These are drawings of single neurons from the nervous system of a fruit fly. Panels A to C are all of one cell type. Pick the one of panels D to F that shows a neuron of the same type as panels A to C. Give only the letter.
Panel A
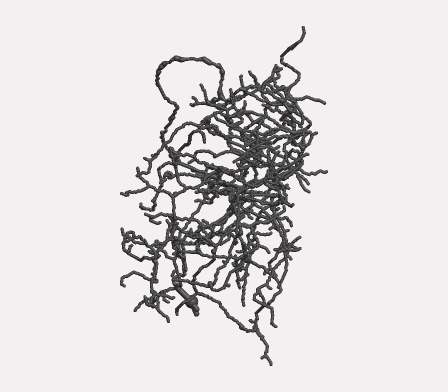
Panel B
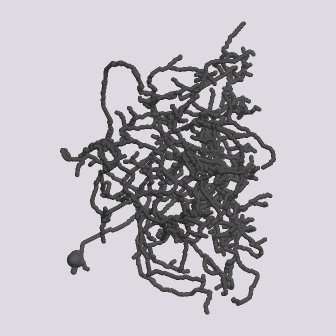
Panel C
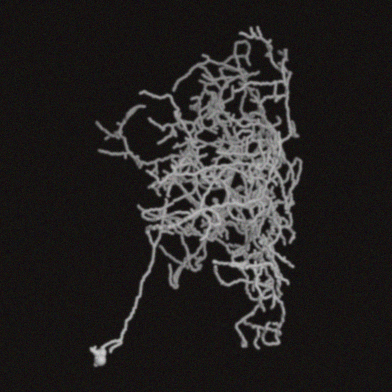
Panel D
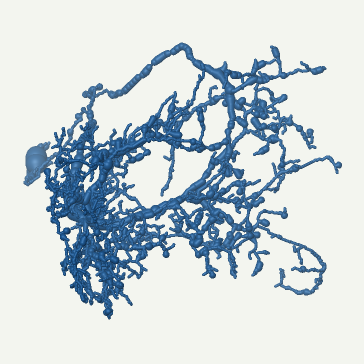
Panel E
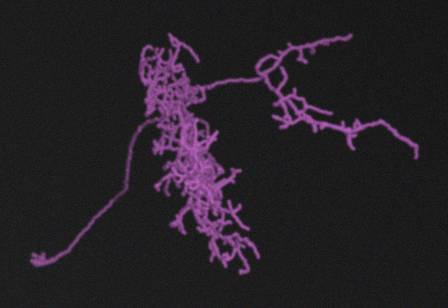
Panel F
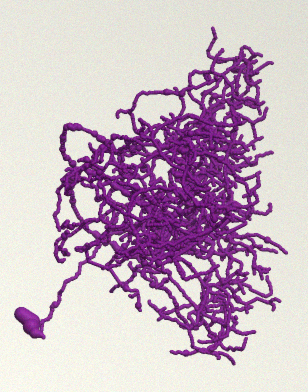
F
